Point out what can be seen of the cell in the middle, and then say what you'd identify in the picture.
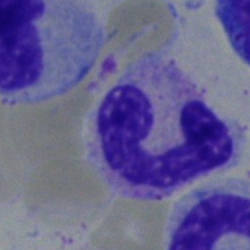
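Bent into a U or horseshoe shape, the nucleus has the open side of its curve facing upward. No nucleolus is visible within it. Pale cytoplasm fills the hollow inside the nuclear curve. The cell is a band neutrophil.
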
